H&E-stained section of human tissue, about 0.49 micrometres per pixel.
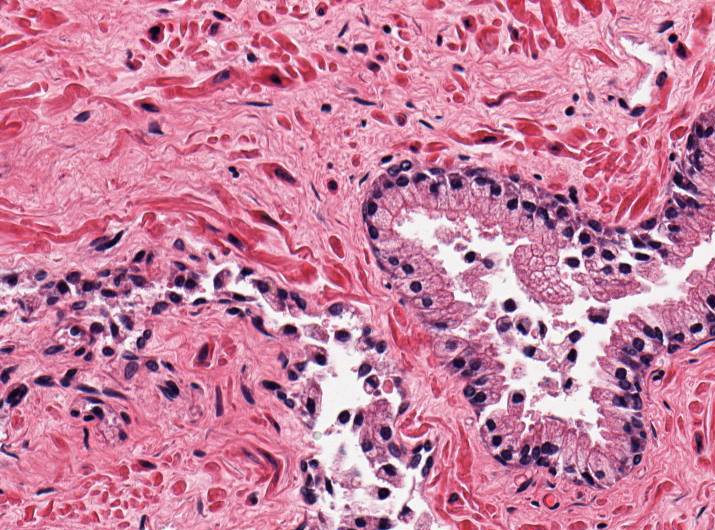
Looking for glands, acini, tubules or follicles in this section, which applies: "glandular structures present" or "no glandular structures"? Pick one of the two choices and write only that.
Glandular structures present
